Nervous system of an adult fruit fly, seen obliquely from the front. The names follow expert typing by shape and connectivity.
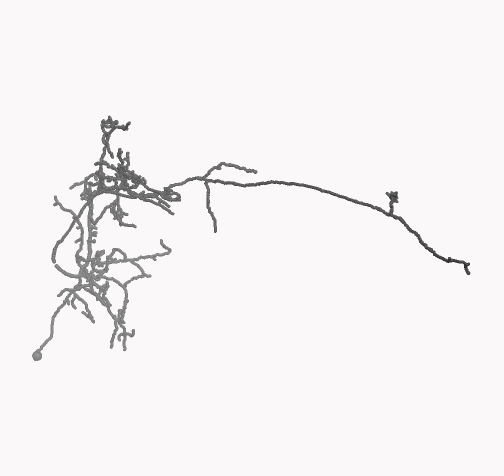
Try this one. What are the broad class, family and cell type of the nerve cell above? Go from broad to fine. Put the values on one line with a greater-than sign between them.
central-brain intrinsic neuron > hemilineage VLPl&p2_lateral > AVLP745m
